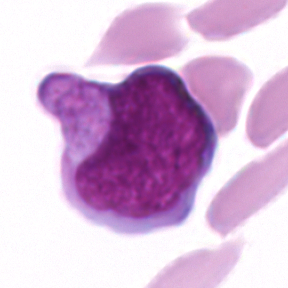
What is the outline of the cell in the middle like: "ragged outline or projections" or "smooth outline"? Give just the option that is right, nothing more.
Ragged outline or projections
